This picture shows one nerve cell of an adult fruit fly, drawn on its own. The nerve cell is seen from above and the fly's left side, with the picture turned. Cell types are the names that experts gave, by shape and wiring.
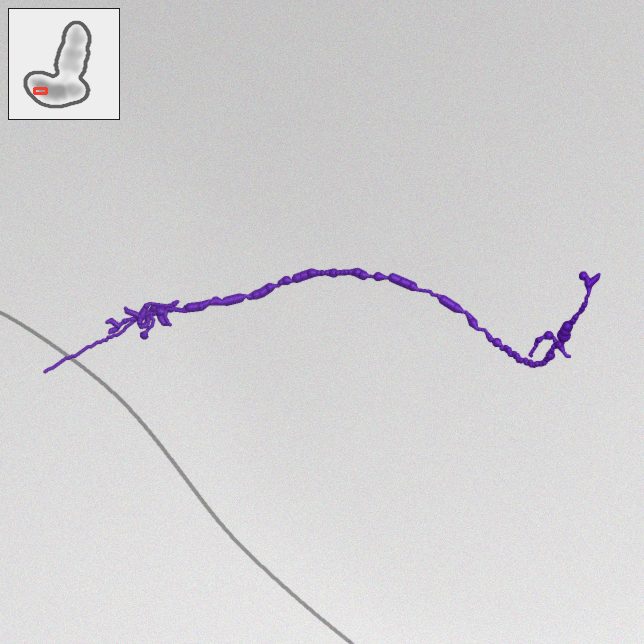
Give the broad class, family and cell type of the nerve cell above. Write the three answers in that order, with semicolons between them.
optic-lobe intrinsic neuron; L; L4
